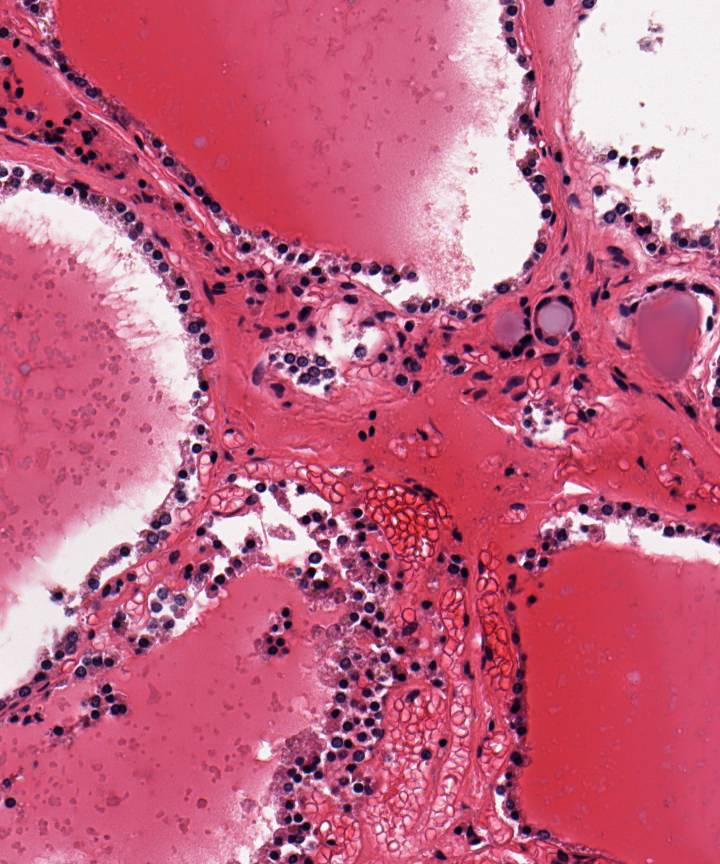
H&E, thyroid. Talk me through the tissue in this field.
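Large spaces fill most of the field, separated by thin branching septa meeting near the centre. Inside the septa, capillaries packed with red blood cells show best at lower centre. Cells with small, round, dark nuclei line the septa. Notice, lower left, small clusters of round, dark-nucleated cells lying free in pink material beside the septum.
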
